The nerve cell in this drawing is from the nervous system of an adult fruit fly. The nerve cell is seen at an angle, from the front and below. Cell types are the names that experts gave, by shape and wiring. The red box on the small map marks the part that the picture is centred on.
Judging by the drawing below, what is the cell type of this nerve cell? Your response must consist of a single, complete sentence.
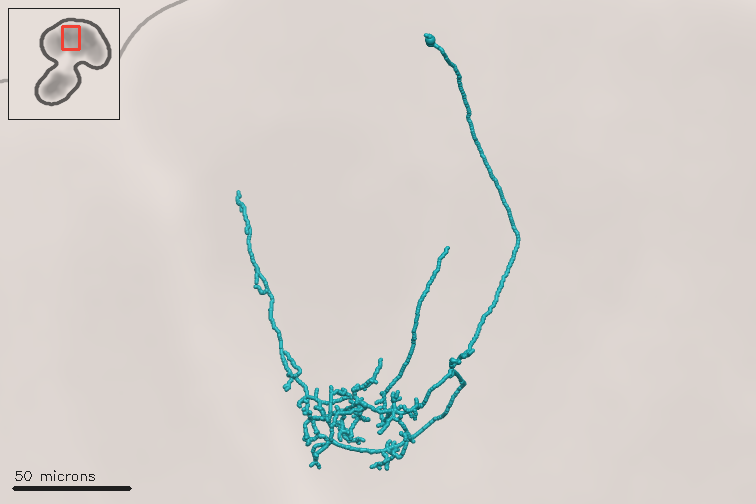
This nerve cell has been assigned cell type CB1268.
